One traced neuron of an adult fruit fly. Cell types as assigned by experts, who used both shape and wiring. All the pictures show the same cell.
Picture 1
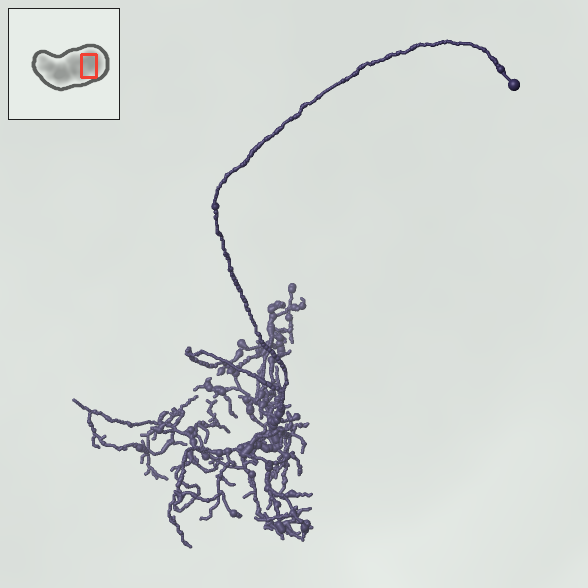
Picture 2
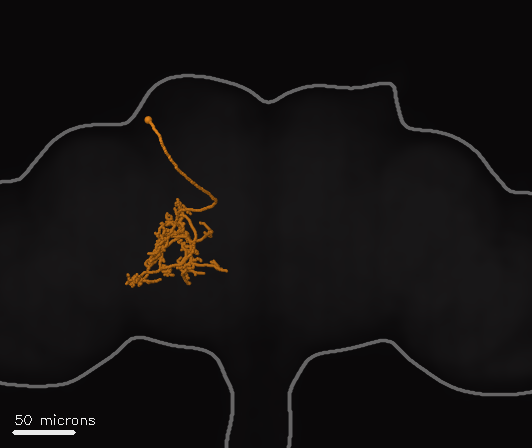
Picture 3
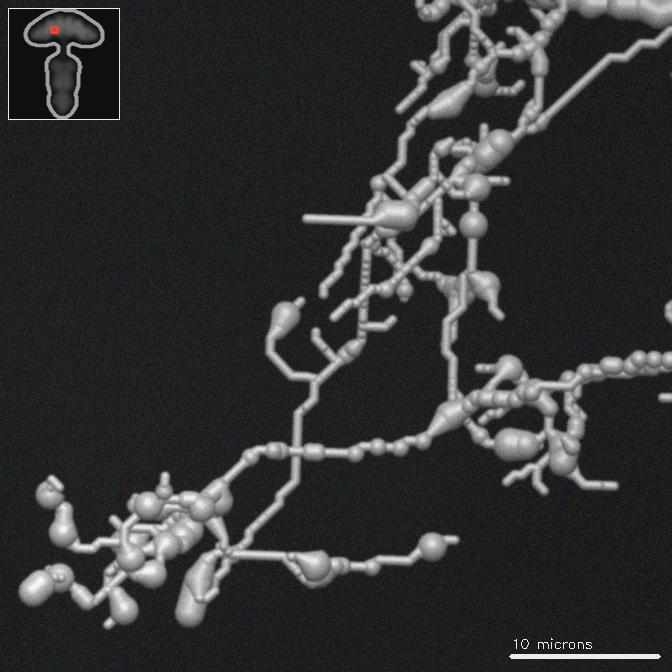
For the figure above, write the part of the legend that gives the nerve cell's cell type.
SAD003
